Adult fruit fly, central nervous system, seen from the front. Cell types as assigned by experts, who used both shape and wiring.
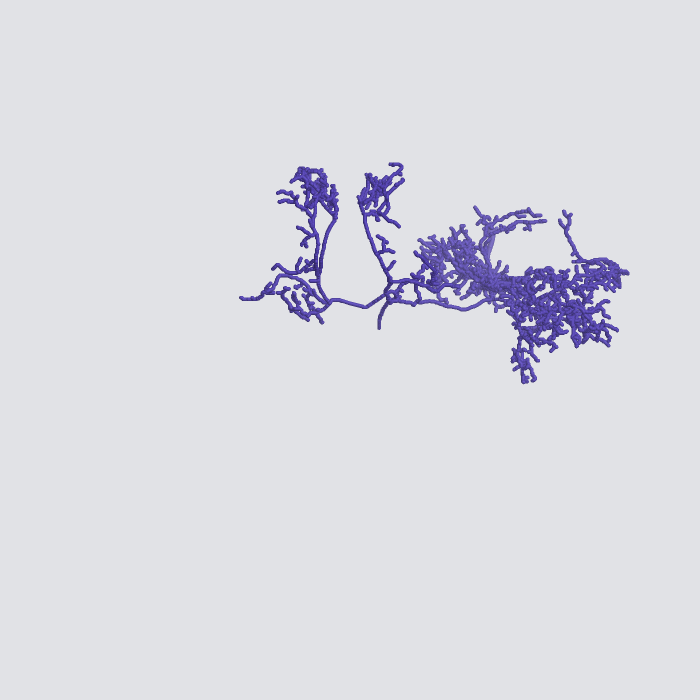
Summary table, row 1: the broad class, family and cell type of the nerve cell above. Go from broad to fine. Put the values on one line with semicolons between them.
central-brain intrinsic neuron; hemilineage SMPpv2_ventral; AVLP562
